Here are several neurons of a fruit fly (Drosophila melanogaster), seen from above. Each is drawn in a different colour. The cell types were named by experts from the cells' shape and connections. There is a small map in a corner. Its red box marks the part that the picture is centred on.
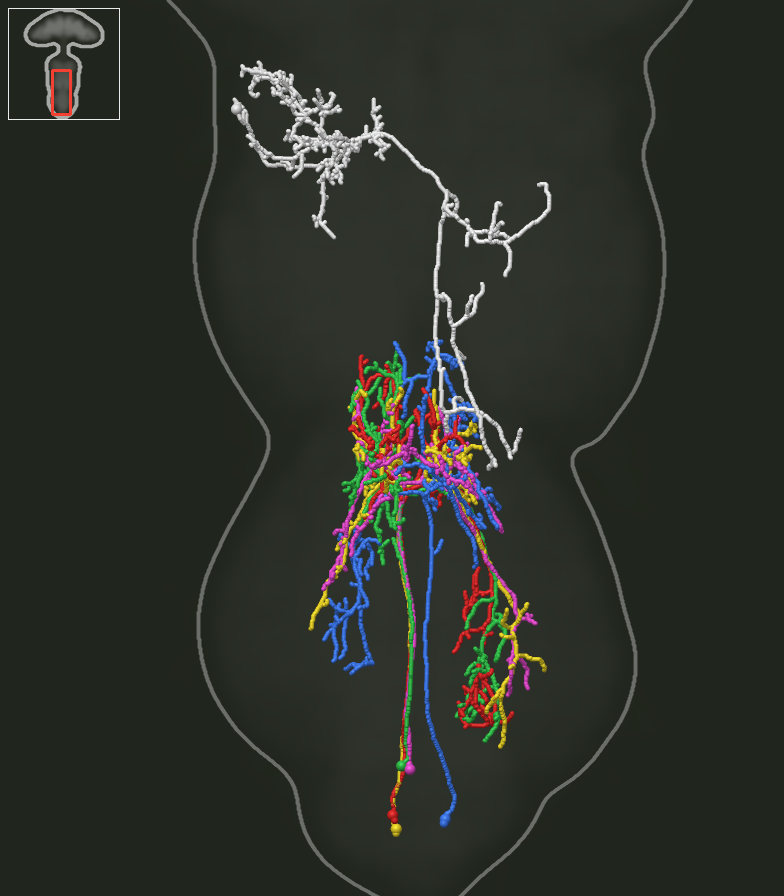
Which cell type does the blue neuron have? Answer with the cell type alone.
IN12B068_c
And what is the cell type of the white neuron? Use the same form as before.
IN08B073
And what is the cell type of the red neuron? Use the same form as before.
IN12B068_a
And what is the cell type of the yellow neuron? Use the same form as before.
IN12B082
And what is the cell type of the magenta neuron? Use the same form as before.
IN12B066_c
